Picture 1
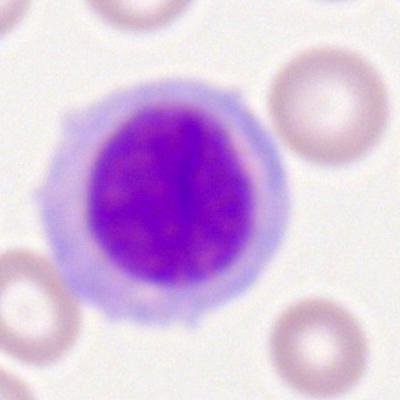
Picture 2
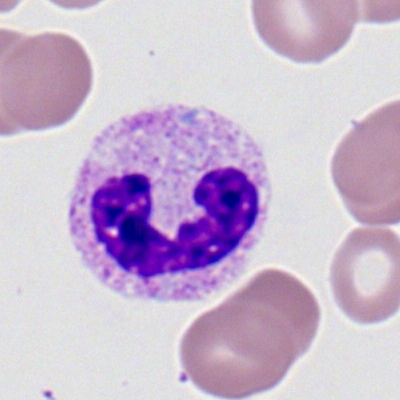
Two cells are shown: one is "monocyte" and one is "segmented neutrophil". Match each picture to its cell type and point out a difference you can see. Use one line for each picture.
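Picture 1 shows a monocyte: No granules are visible in the cytoplasm.
Picture 2 shows a segmented neutrophil: Fine lilac-pink granules are scattered evenly through the cytoplasm.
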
